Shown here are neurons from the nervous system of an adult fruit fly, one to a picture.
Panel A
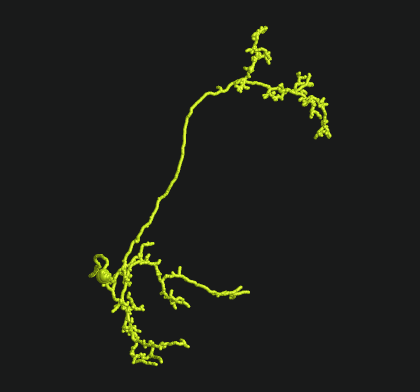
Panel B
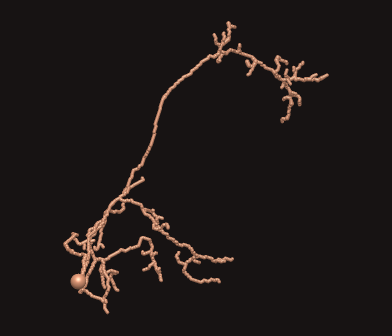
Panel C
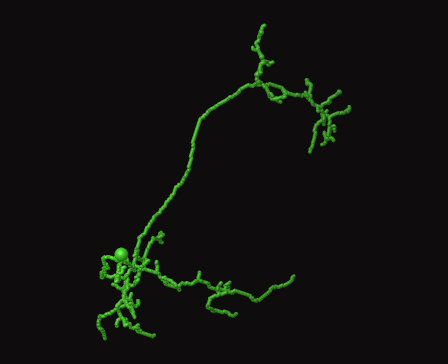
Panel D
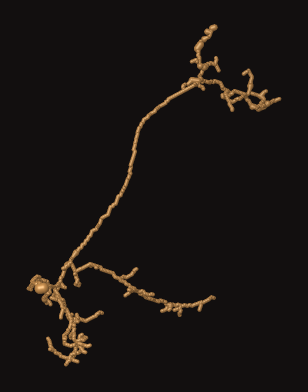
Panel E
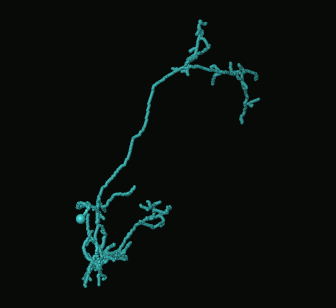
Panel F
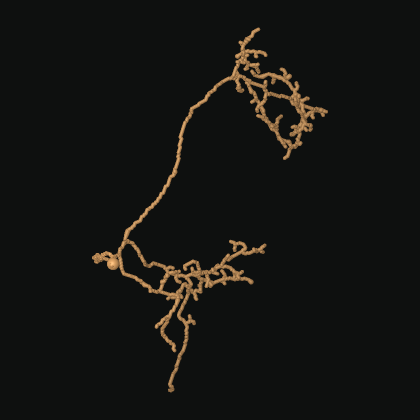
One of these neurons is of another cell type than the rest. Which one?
Panel F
